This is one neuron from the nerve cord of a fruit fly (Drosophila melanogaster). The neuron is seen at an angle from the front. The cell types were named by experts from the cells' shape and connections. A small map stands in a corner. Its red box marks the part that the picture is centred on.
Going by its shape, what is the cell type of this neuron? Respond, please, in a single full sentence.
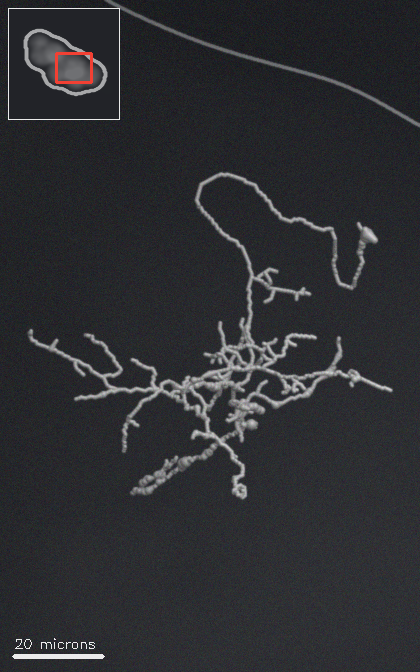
This neuron is recognized as the cell type IN19A105.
